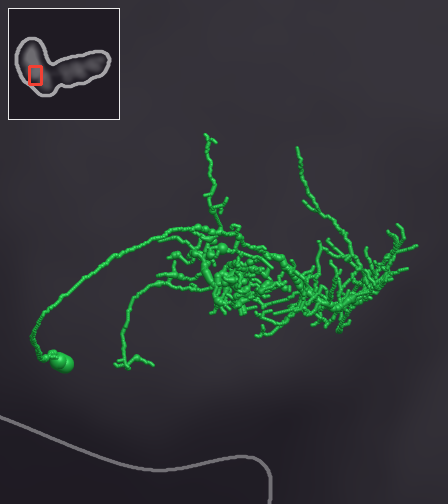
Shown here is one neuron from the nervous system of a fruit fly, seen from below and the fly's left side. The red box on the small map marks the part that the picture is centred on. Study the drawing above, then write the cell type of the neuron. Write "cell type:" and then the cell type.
cell type: WED205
